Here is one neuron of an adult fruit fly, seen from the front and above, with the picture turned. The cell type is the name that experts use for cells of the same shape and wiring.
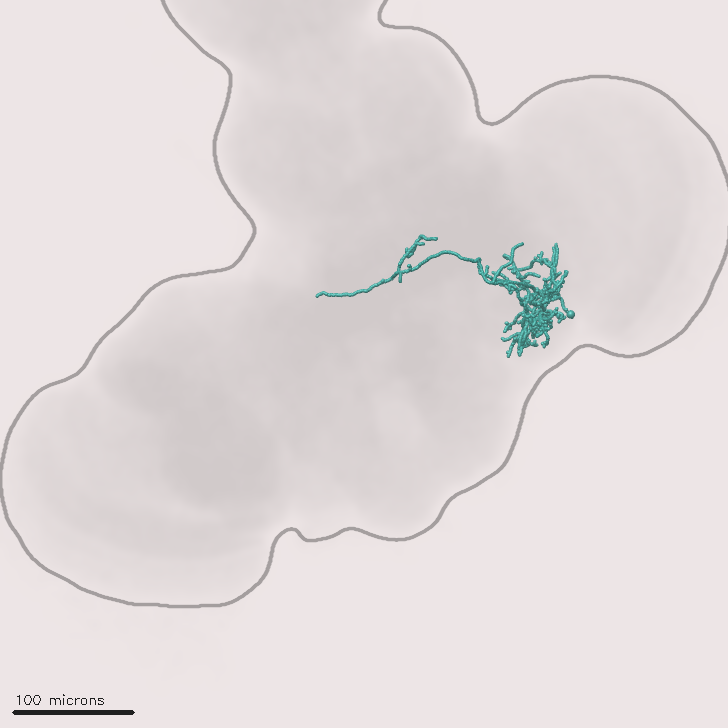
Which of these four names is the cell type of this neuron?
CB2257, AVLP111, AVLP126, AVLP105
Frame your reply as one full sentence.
The cell type of this neuron is CB2257.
